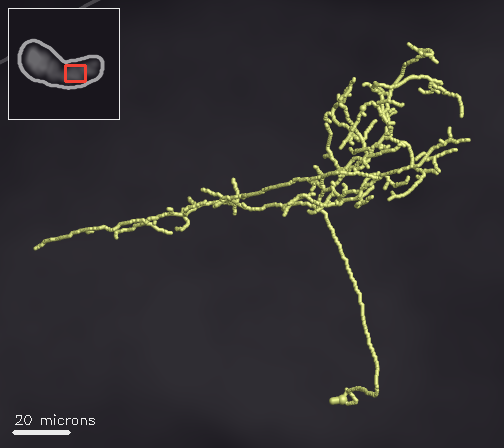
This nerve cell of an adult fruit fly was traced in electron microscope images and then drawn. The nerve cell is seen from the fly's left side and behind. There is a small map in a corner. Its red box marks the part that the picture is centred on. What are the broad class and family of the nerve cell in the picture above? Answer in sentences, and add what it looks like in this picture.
Its broad class is nerve-cord intrinsic neuron. The family is hemilineage 16B. By the scale bar it is about 160 microns wide in this view. The picture shows dozens of branch ends.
